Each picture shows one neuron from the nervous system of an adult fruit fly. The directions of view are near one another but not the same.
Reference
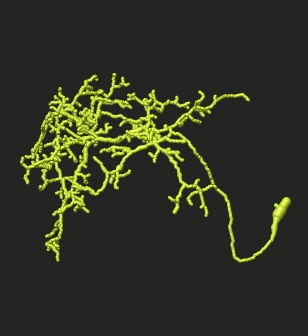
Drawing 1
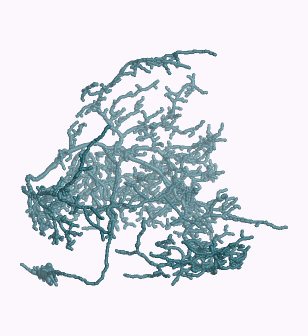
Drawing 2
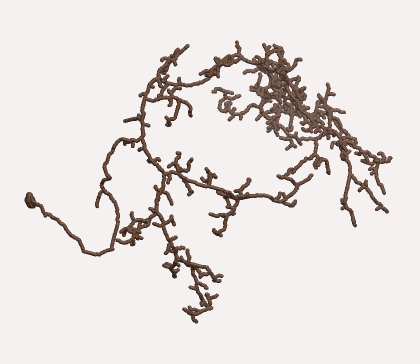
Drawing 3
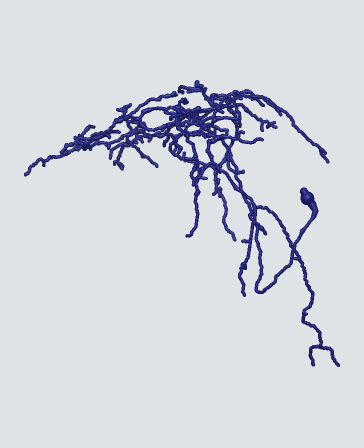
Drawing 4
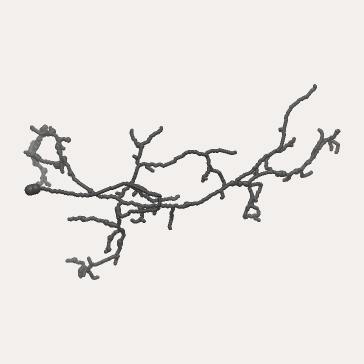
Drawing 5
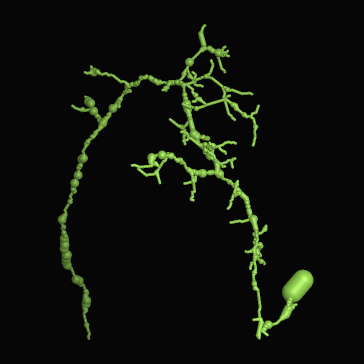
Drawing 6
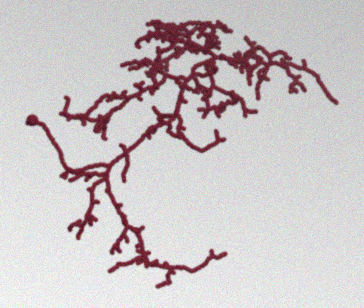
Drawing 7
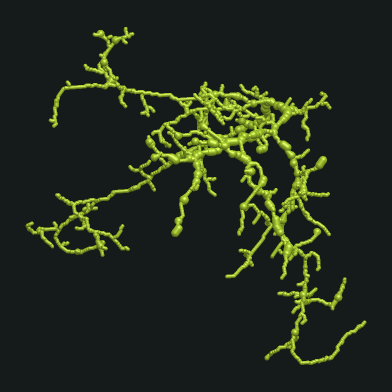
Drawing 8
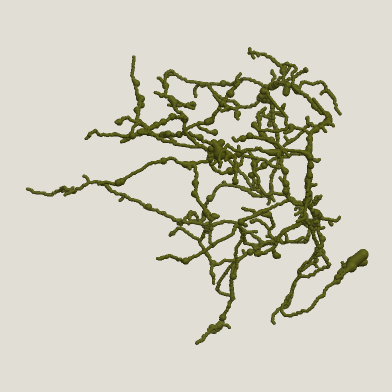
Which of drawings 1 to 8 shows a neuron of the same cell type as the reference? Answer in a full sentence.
Drawing 7 shows a neuron of the same cell type.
